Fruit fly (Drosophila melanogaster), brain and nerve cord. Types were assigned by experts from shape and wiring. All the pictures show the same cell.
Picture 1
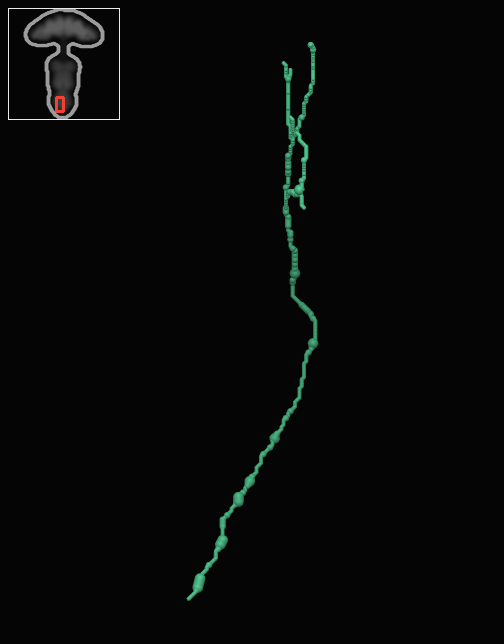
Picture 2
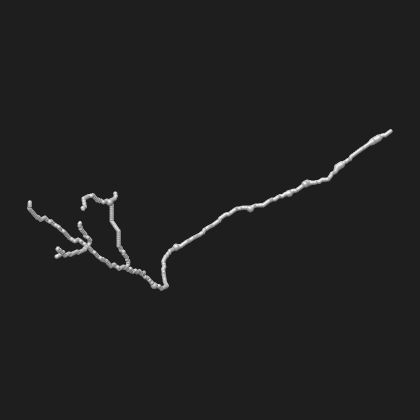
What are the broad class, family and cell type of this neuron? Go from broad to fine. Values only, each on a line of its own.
sensory neuron entering the nerve cord
class gustatory
LgLG3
